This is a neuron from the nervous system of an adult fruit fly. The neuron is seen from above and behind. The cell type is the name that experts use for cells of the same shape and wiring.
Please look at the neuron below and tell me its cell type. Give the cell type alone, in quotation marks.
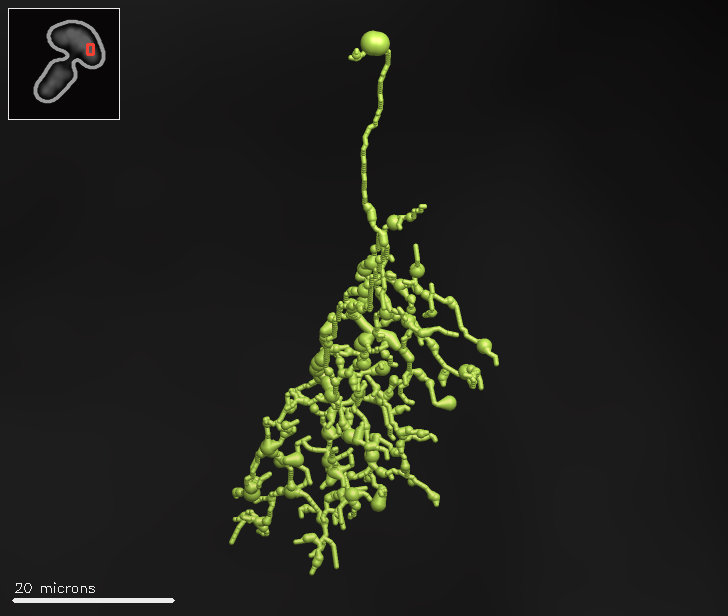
"Pm5"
